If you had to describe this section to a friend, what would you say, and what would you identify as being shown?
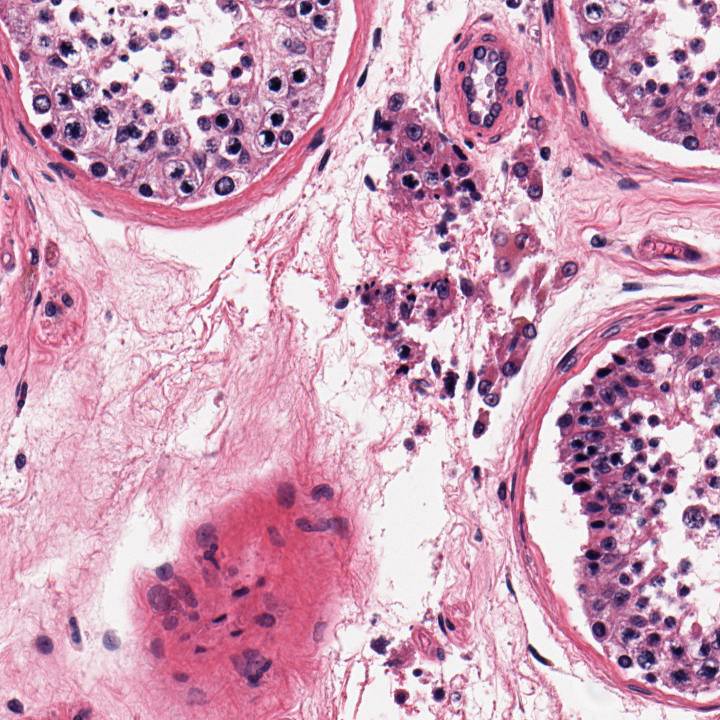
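Three round tubule profiles cut across lie top left, top right and at the right side, with loose, pale tissue between them. They are filled with several layers of round-nucleated cells, many with coarse clumped chromatin. This is testis.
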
